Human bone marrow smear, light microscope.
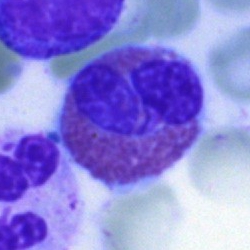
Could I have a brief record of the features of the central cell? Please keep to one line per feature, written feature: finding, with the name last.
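Lobe position: upper part of the cell, most cytoplasm below.
Chromatin: dark purple and condensed.
Cytoplasm amount: plentiful relative to the nucleus.
Granules: pinkish, filling the cytoplasm.
Answer: eosinophil.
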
